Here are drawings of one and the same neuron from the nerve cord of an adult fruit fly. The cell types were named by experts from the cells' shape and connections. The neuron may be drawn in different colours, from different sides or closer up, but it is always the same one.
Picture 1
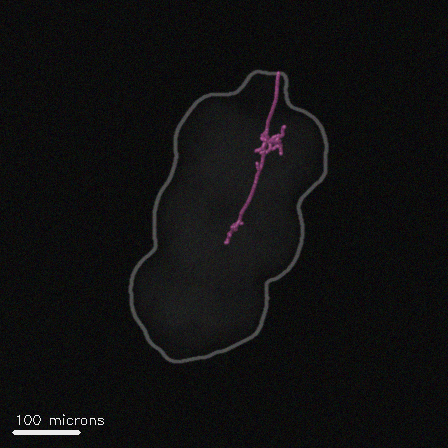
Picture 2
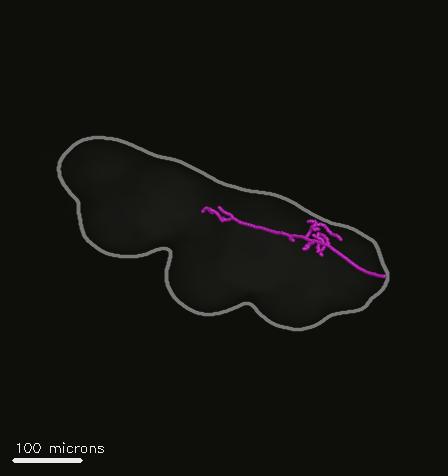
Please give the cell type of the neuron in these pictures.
DNx02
